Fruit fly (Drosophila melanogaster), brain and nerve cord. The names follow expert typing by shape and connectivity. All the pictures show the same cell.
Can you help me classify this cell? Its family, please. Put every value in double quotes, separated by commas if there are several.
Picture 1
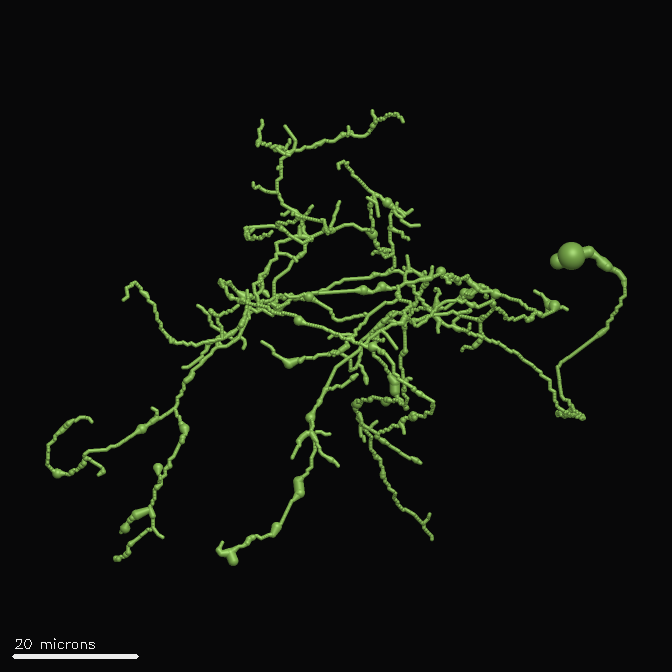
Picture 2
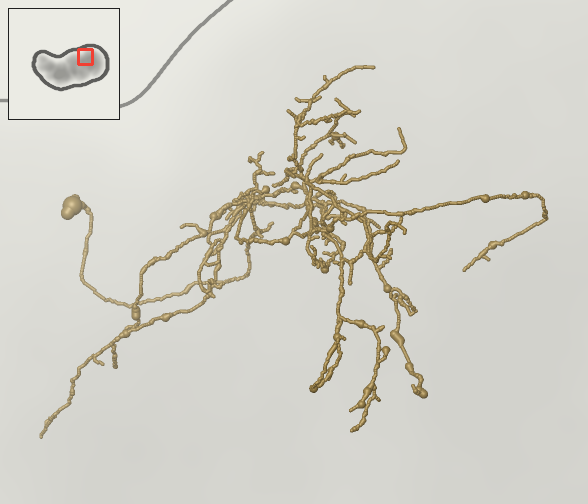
"hemilineage DM4_dorsal"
